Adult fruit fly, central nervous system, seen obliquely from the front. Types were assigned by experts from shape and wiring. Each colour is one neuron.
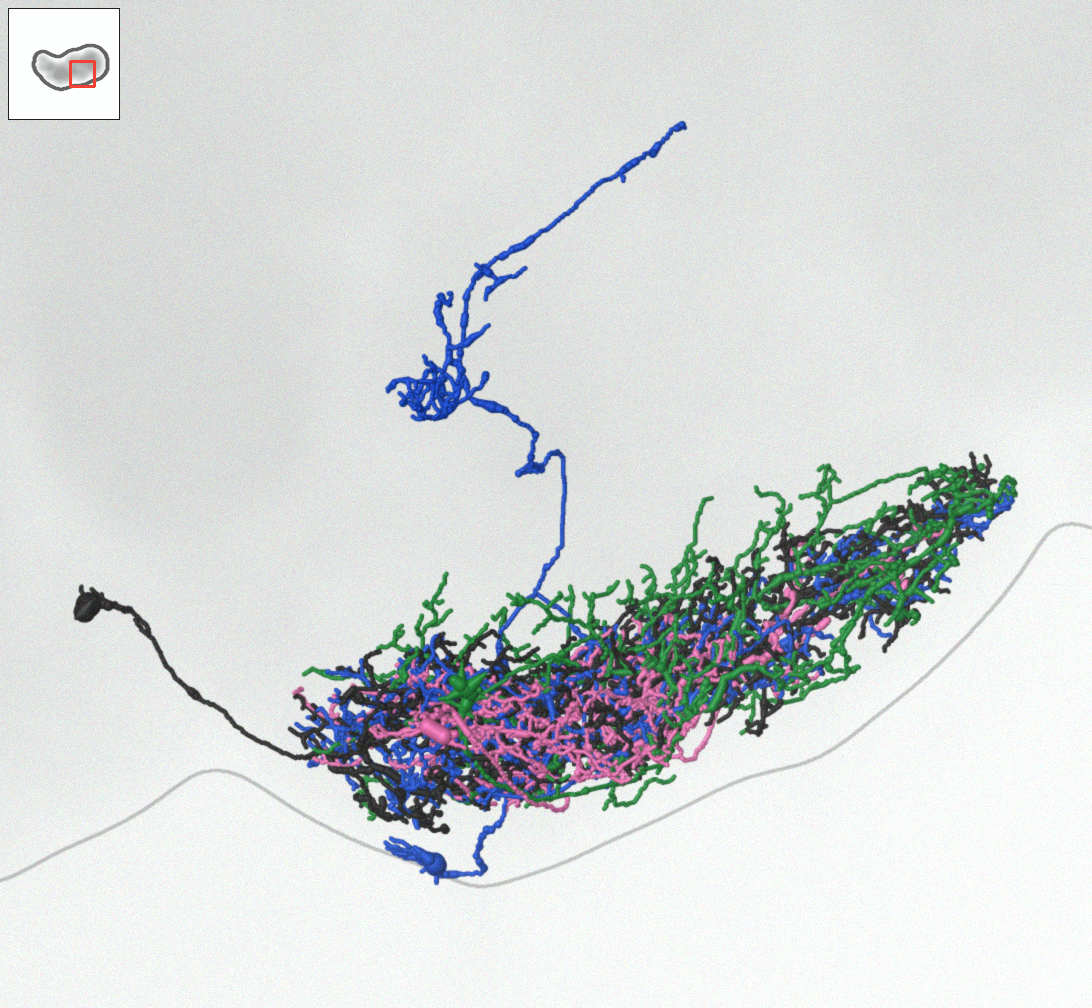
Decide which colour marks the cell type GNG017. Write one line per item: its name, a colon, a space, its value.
colour: black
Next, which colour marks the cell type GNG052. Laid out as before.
colour: pink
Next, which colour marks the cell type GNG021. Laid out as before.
colour: blue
